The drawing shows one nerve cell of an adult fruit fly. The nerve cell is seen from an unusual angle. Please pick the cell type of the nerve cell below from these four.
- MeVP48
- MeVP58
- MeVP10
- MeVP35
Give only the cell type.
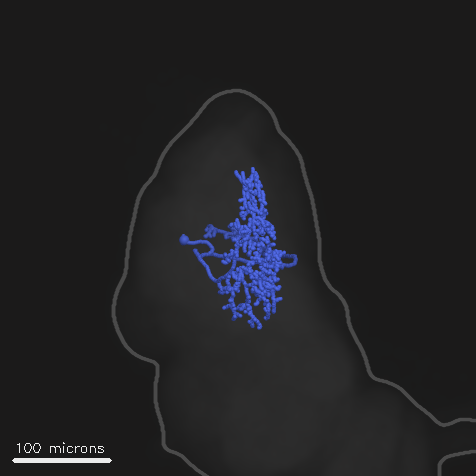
MeVP48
